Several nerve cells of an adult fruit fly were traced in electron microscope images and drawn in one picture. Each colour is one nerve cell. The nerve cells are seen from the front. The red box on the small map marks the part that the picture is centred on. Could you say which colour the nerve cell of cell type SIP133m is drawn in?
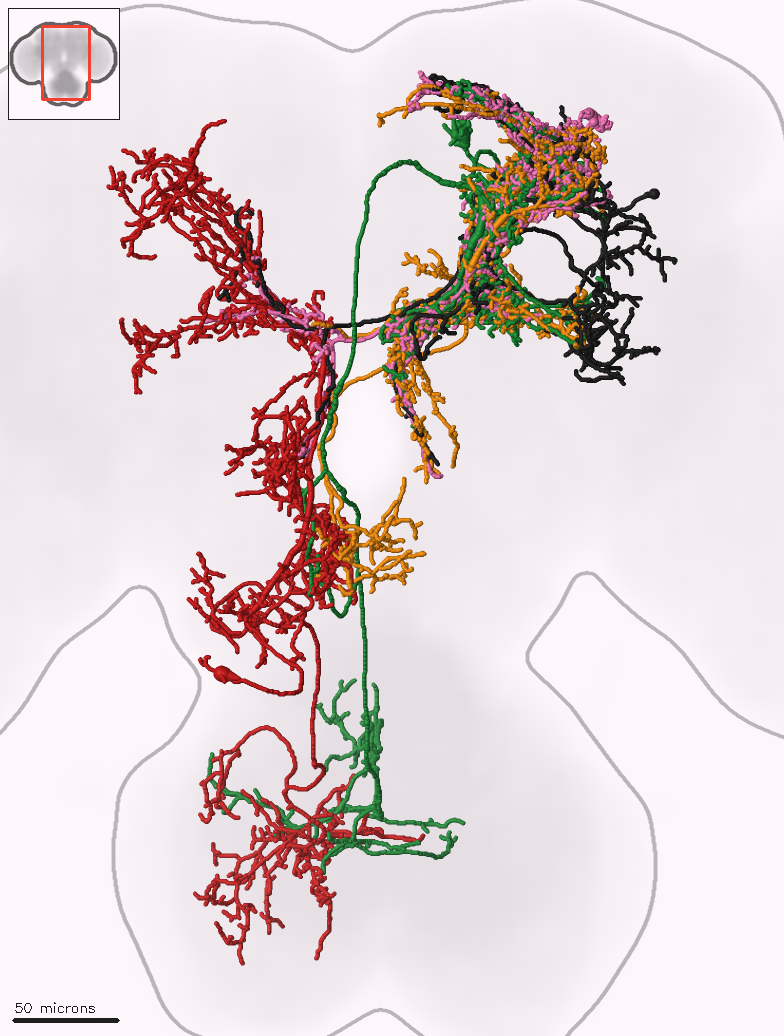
pink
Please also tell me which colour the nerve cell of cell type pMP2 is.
green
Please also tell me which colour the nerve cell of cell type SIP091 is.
orange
